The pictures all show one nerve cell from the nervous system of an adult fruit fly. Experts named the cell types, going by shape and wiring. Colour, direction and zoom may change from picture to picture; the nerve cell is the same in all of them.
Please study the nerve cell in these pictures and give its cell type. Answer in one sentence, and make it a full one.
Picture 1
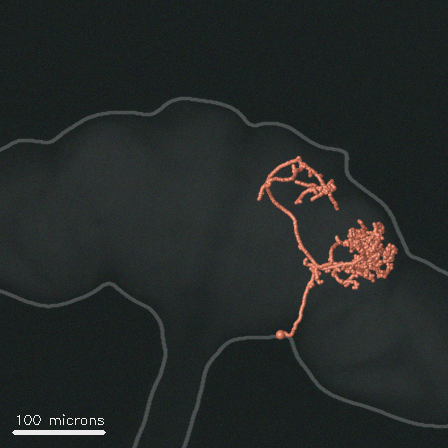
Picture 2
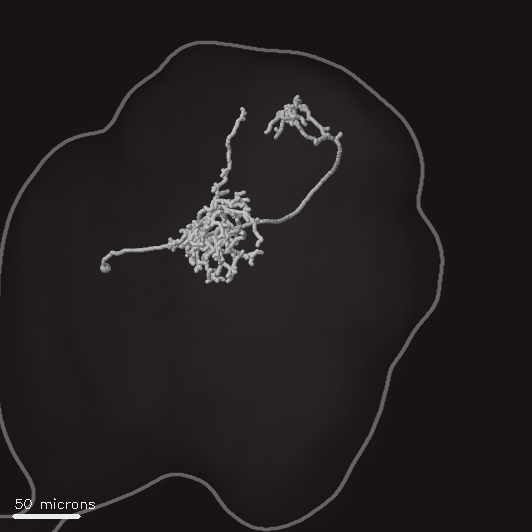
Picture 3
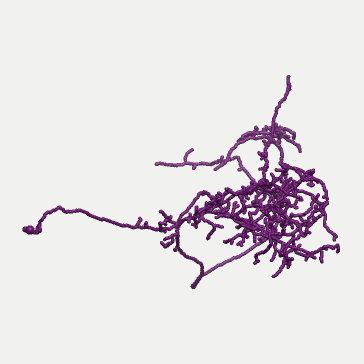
This nerve cell is a cell of type AVLP496.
